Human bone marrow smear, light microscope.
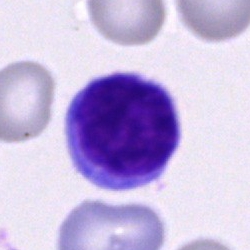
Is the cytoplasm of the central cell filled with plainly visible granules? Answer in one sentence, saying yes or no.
No, no granules can be seen in the cytoplasm of this cell.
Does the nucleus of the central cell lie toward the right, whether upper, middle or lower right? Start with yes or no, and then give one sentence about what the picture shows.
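Yes. The cytoplasm forms a thin blue rim that is widest at the lower left.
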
